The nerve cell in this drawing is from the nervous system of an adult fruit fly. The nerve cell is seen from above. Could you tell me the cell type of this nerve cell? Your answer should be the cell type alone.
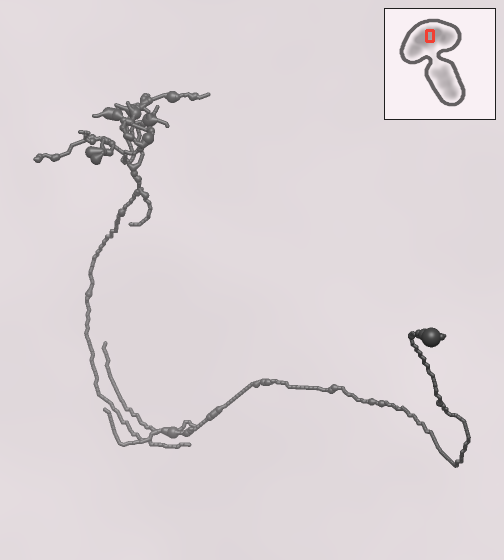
vDeltaA_b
